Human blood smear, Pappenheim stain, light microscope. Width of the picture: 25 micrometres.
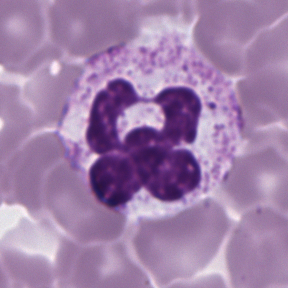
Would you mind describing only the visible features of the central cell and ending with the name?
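Here the cell's outline is roughly round. Follow the lobes of the nucleus: they curve around a small pale gap near its top. No nucleoli can be picked out anywhere in the nucleus. Fine violet granules are sprinkled through the cytoplasm. We call this cell a segmented neutrophil.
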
